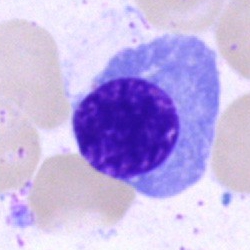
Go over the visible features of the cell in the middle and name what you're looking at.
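The outline strikes me as irregular rather than round. Inside, the nucleus sits off-centre, towards the left side. Its chromatin is coarse and clumped, with paler gaps lying between dark masses. I see no distinct granules in the cytoplasm. The cell is an erythroblast.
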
